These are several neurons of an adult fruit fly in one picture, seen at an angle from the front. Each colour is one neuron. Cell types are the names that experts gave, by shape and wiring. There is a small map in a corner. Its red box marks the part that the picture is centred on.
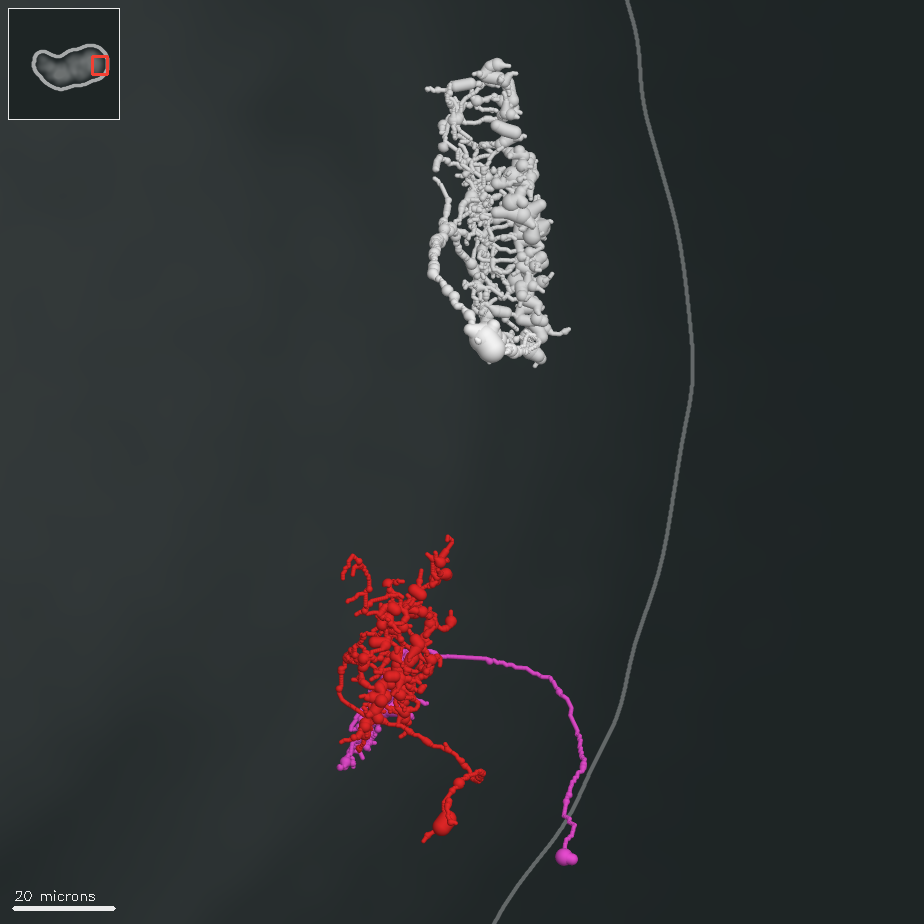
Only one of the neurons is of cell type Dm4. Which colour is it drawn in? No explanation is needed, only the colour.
white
